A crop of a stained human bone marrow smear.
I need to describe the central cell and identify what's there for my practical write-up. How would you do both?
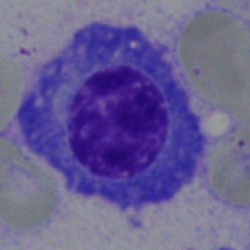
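See how the edge of this one is irregular, bumpy and scalloped. Right around the nucleus there's a paler band of cytoplasm. You won't find distinct granules in the cytoplasm. The nucleus sits near the middle, with cytoplasm on every side. It's a plasma cell.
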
